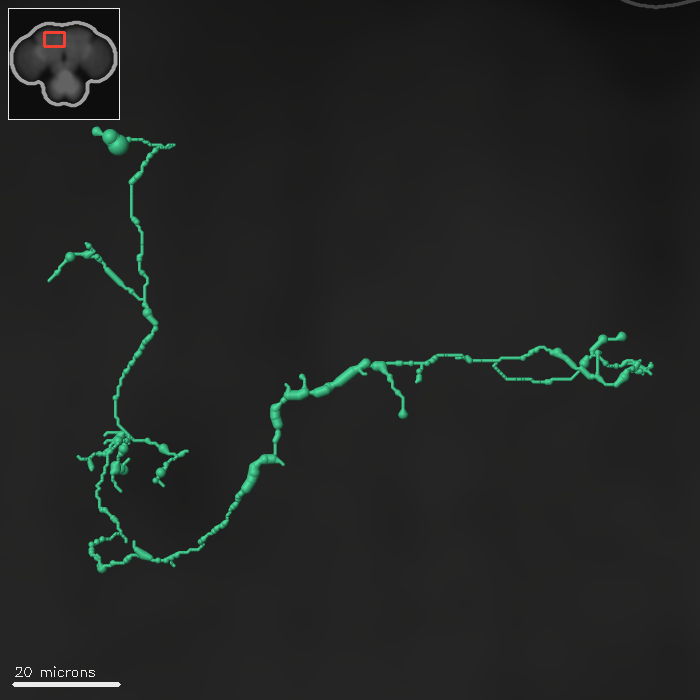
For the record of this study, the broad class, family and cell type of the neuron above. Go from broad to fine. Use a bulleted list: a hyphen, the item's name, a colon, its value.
- broad class: central-brain intrinsic neuron
- family: class Kenyon Cell
- cell type: KCg-d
